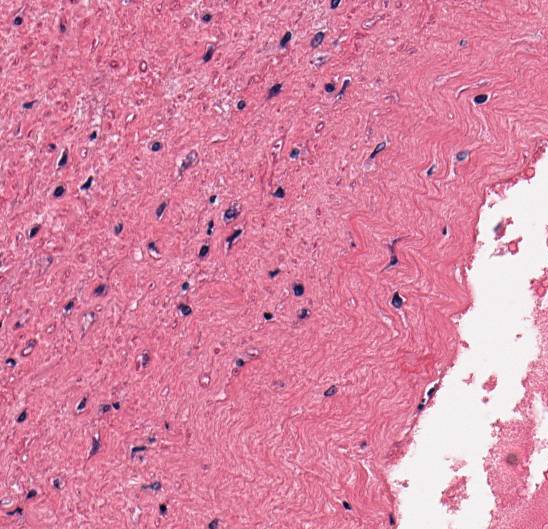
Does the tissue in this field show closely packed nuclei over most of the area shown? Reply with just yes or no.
No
